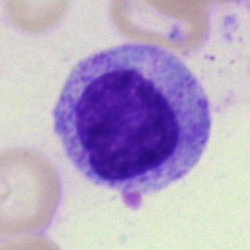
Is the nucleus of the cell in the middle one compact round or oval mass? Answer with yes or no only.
Yes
